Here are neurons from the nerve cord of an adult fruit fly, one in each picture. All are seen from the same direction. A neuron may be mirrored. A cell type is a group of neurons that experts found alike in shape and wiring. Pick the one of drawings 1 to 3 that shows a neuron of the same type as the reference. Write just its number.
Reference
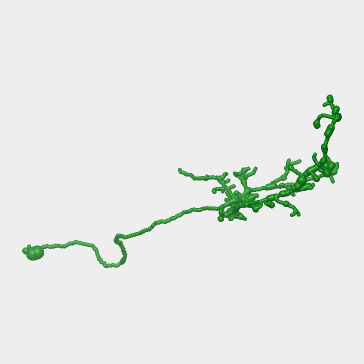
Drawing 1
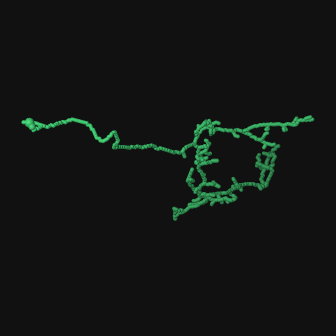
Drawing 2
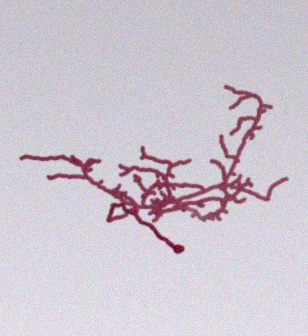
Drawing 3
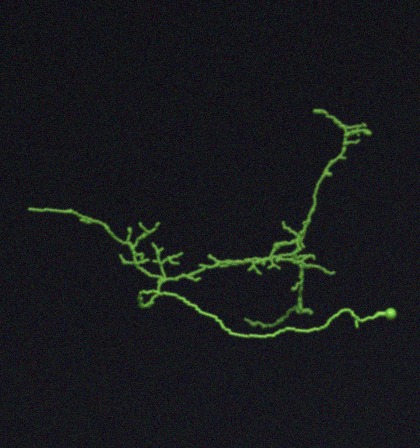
1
